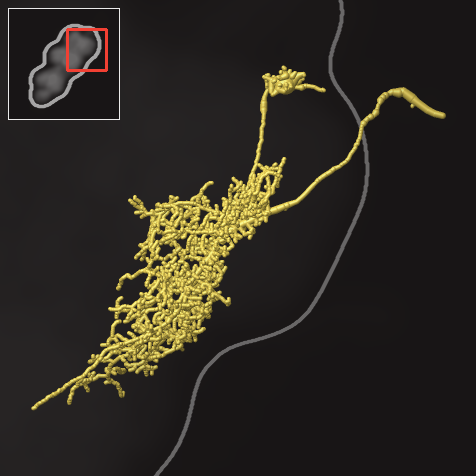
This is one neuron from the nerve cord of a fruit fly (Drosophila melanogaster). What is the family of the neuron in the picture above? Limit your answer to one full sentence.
The neuron takes hemilineage 16B as its family.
